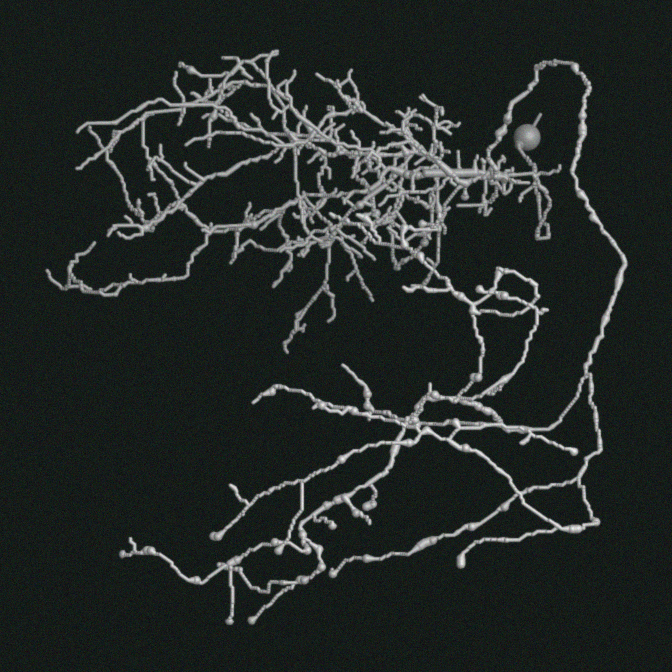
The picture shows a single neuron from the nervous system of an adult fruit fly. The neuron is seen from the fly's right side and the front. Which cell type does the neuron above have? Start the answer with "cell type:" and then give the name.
cell type: INXXX307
